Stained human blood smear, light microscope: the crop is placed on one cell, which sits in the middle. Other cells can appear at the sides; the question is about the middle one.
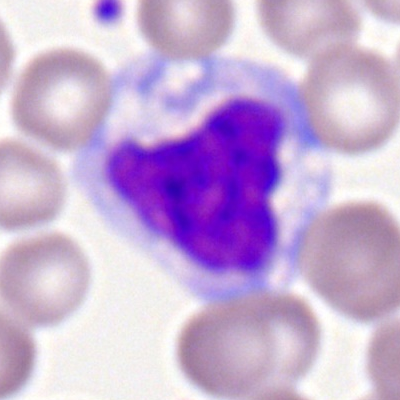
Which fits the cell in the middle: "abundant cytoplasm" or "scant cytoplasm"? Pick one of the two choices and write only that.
Abundant cytoplasm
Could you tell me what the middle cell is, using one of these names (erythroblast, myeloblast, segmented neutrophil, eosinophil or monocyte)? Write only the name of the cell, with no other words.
monocyte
